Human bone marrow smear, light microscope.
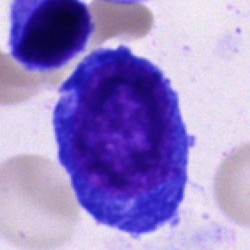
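Proerythroblast, the central cell in a stained human bone marrow smear. Its chromatin is finely granular and lacy, with small paler spots scattered through it. The cytoplasm forms a deep blue rim, widest at the bottom of the cell, with no distinct granules. The cell edge is uneven, with small bumps along it.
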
